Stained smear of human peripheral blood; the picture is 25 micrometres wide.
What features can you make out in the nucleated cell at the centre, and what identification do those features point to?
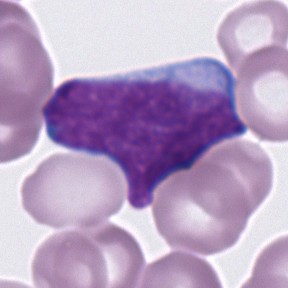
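What I notice first is a short blunt tail-like projection extending downward from the lower edge of the cell. The widest band of cytoplasm lies at the upper right. I see no granules and no vacuoles in that cytoplasm. This is a myeloblast.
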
